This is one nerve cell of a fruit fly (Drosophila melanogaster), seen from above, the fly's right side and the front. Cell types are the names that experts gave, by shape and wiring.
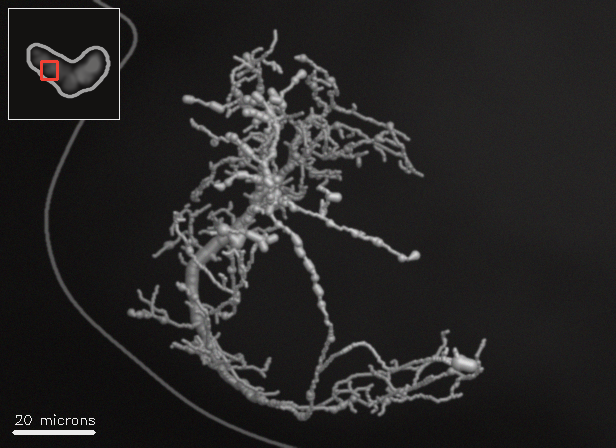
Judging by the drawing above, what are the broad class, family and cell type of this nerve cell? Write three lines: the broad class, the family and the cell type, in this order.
nerve-cord intrinsic neuron
hemilineage 08A
IN08A012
